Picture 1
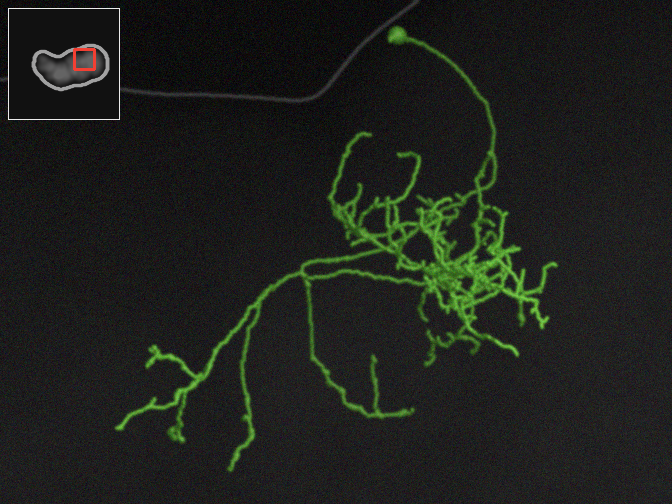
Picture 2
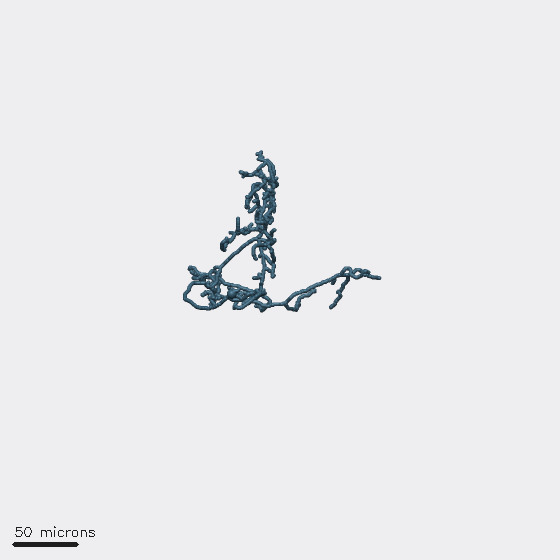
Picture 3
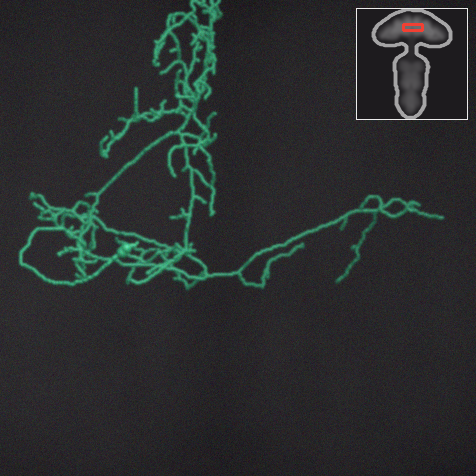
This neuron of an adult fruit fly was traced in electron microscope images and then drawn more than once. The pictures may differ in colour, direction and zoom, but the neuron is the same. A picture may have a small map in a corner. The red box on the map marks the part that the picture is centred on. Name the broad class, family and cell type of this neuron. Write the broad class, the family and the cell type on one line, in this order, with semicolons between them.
central-brain intrinsic neuron; hemilineage SMPp&v1_posterior; CL178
